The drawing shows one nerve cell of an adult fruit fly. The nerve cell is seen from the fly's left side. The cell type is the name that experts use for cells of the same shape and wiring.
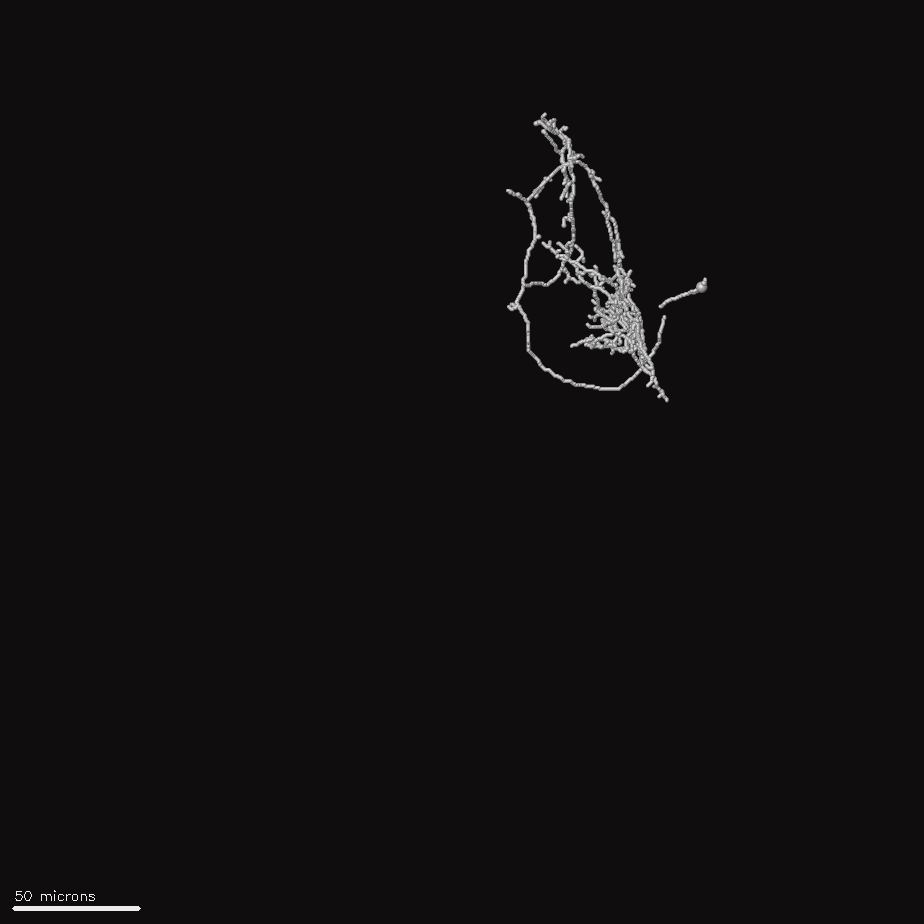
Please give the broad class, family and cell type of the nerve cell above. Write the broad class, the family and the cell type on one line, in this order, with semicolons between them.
central-brain intrinsic neuron; hemilineage DL1_ventral; SLP361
